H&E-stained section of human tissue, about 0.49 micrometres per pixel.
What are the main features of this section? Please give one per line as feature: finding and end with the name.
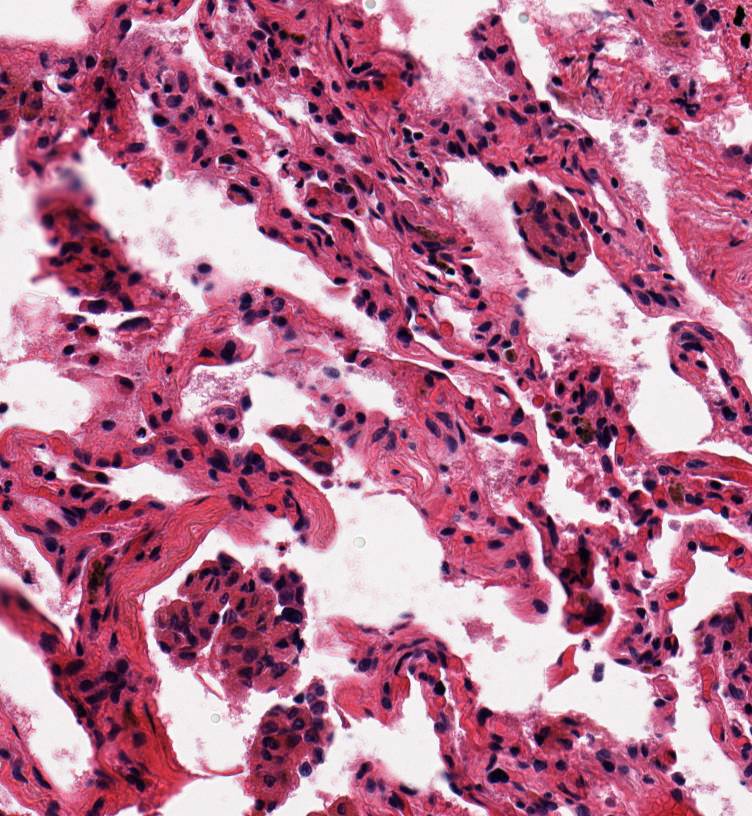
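Framework: narrow branching pink bands forming a network across the whole field
Spaces: irregular and empty, enclosed by the bands
Fibres: wavy pink collagen thickening the bands, running mainly along each band's length
Nuclei: many, dark, oval to spindle-shaped, scattered through the collagen
Clusters: rounded groups of tightly packed cells lying free in the spaces, largest in the lower left quarter
Tissue: lung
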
